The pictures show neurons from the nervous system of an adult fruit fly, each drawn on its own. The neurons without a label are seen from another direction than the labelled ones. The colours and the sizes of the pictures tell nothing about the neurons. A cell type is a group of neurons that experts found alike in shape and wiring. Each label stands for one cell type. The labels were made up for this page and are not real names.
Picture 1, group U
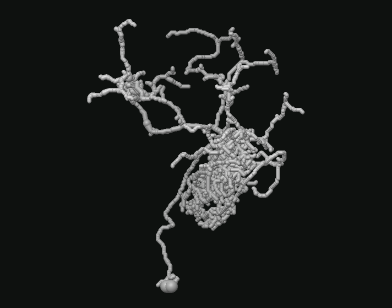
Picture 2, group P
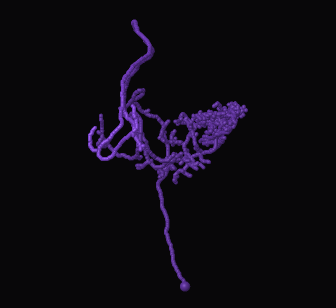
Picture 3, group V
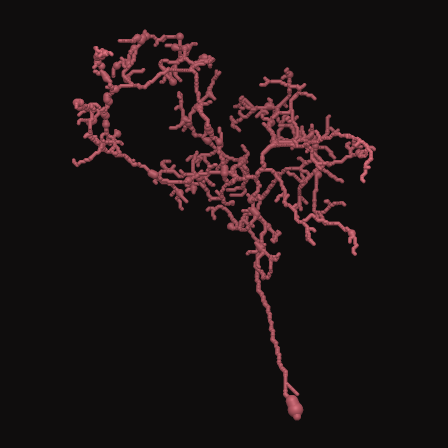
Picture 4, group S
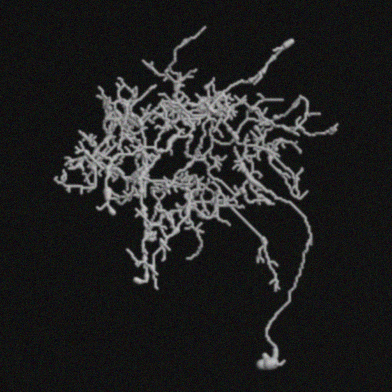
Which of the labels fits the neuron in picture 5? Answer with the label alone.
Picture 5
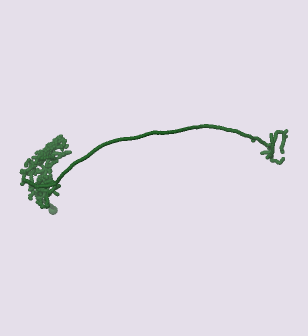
group P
